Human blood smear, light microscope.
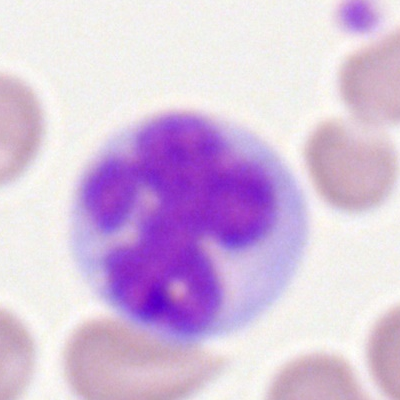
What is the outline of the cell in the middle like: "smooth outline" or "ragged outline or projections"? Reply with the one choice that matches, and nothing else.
Smooth outline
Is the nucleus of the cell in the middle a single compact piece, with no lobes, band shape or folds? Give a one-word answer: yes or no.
No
